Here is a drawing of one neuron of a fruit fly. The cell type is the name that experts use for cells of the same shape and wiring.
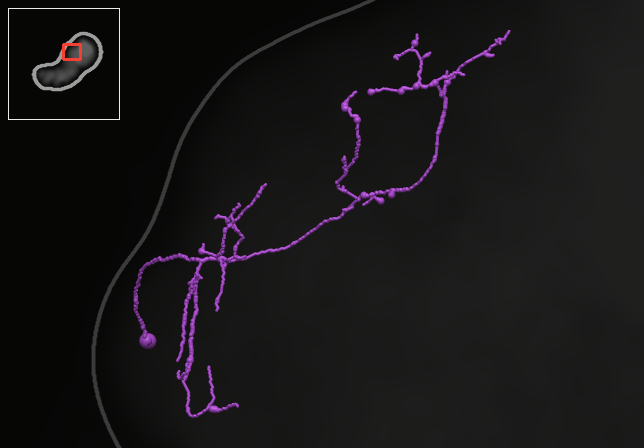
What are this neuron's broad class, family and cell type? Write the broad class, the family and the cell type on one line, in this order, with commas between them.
central-brain intrinsic neuron, hemilineage SLPpl1, SMP232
